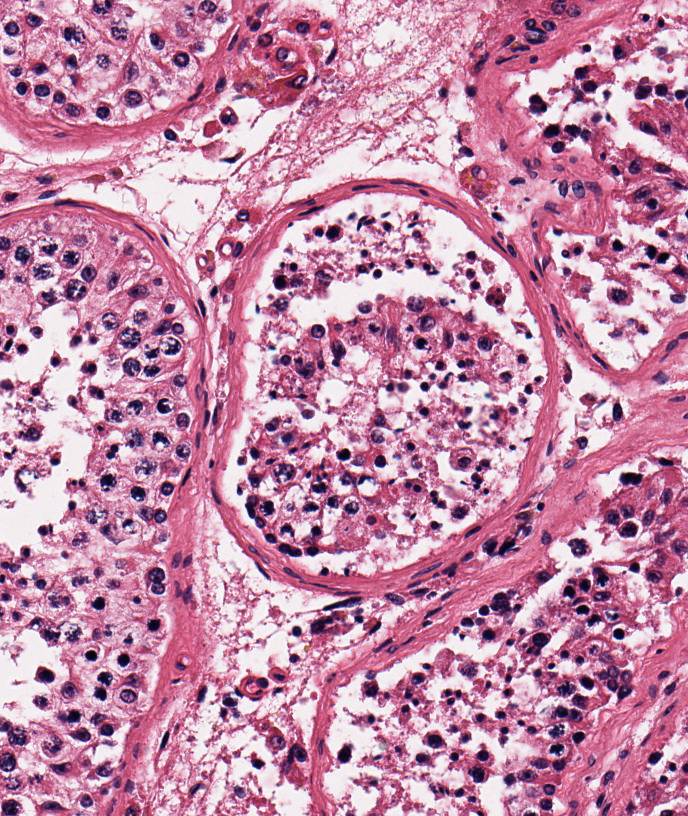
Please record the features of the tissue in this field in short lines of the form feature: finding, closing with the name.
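Pattern: rounded tubular profiles, one whole in the centre, parts of others cut off at the edges
Tubule contents: loosely packed rounded cells with dark round nuclei
Arrangement: not in orderly layers
Stroma: pale, loose and wispy between tubules, few cells
Fat: none seen
Tissue: testis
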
